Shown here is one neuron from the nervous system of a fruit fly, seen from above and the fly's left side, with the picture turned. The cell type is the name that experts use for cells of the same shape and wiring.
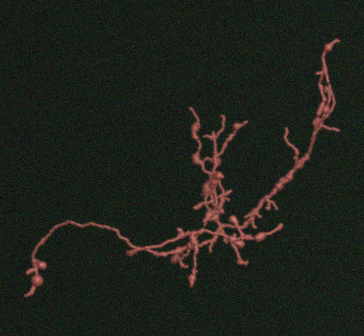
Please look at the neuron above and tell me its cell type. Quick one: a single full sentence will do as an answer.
Under the cell type SLP291 falls this neuron.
